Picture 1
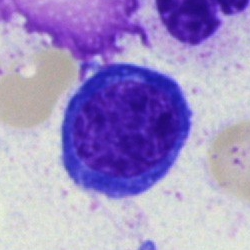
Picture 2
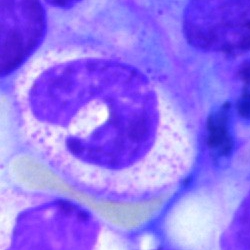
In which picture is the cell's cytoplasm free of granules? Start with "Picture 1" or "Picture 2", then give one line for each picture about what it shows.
Picture 1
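In picture 1: The cytoplasm contains no visible granules.
In picture 2: Fine pink-violet granules are scattered through the whole cytoplasm.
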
